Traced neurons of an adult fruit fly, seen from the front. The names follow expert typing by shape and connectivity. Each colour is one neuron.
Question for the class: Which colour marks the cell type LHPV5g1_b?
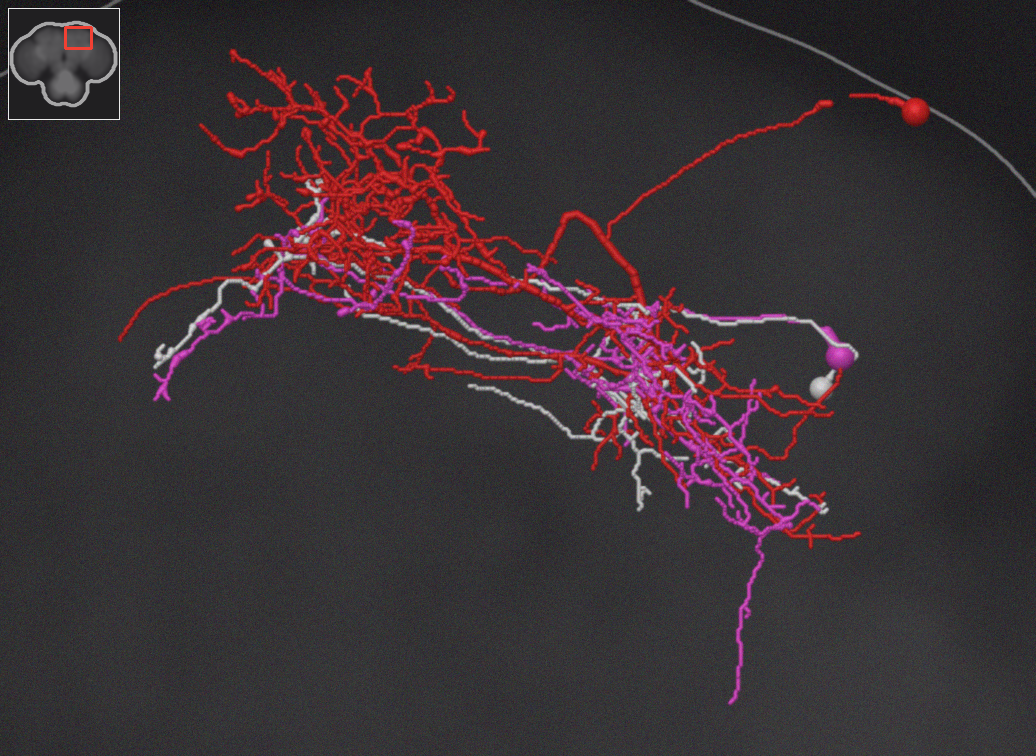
magenta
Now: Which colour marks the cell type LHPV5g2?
white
